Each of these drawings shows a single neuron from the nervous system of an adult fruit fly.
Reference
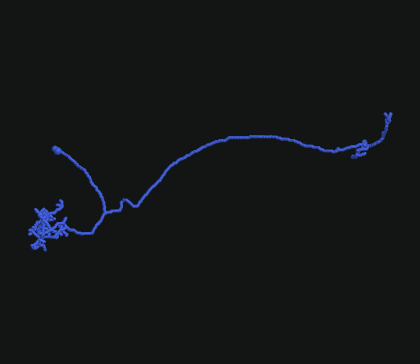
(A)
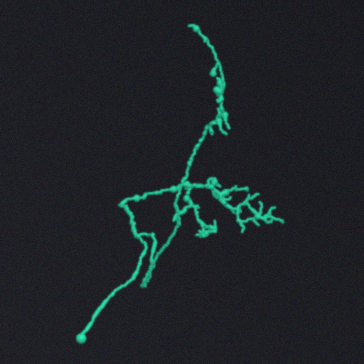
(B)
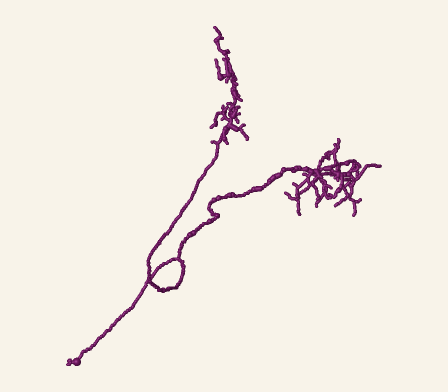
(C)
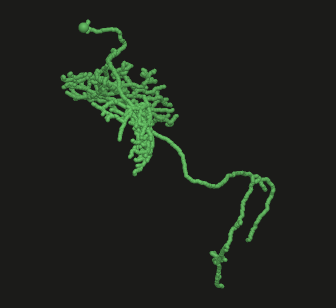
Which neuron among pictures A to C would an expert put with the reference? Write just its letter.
A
